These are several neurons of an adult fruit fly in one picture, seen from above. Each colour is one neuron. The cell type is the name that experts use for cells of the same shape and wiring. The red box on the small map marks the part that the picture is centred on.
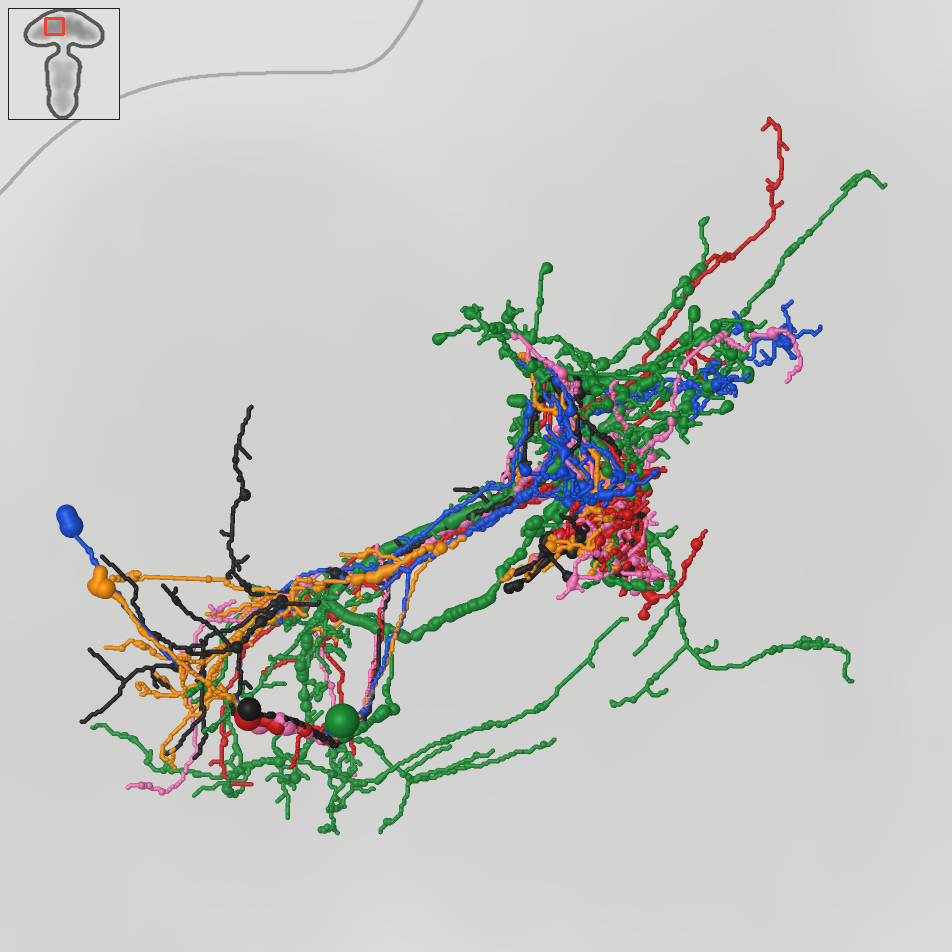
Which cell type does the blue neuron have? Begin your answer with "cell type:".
cell type: CB3399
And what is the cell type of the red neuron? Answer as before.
cell type: CB2398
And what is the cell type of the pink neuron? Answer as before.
cell type: SIP051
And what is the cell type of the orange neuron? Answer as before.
cell type: CB2116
